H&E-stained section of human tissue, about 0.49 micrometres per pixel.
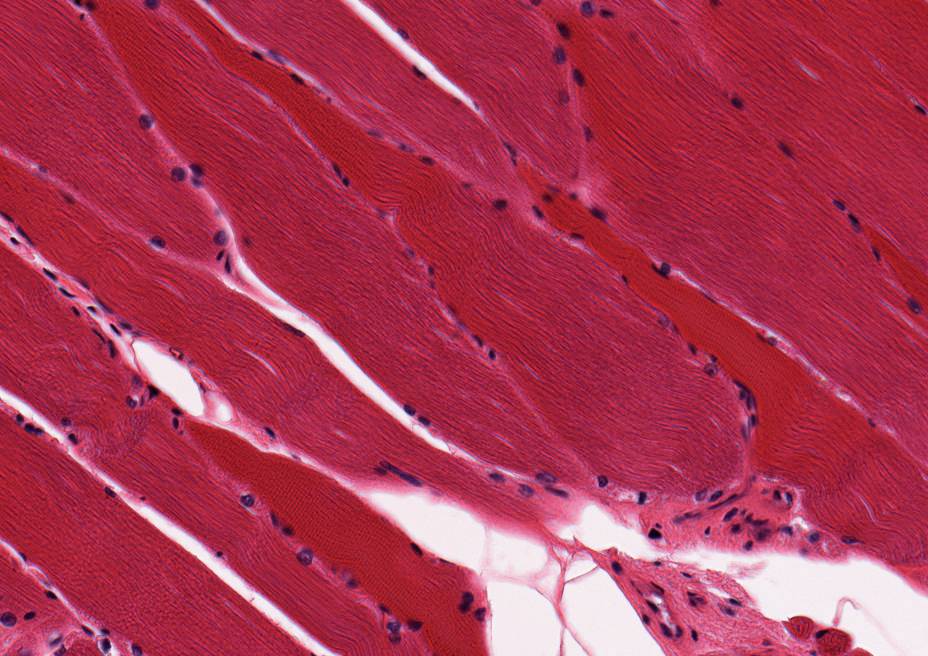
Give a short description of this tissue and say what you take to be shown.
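Orientation: long parallel fibres, cut lengthwise, run diagonally from upper left to lower right across the field. Cytoplasm: deep red with fine lengthwise fibrillar lines. Between fibres: thin pale pink connective tissue strands with small dark nuclei. The tissue is skeletal muscle.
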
